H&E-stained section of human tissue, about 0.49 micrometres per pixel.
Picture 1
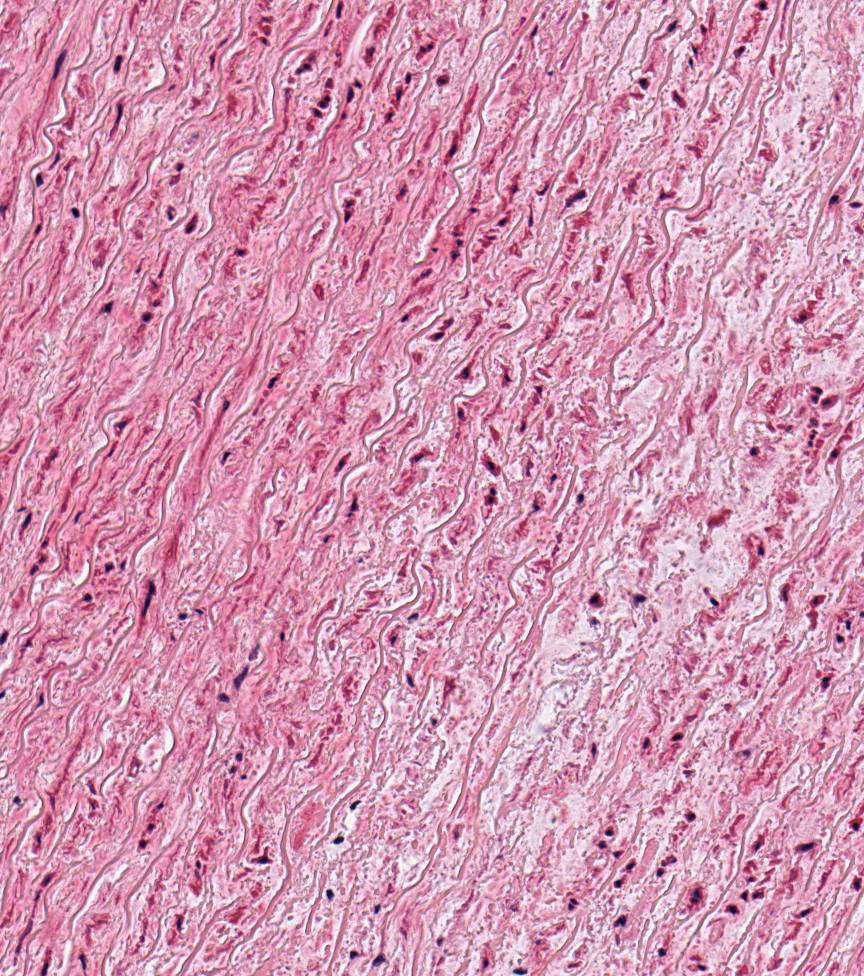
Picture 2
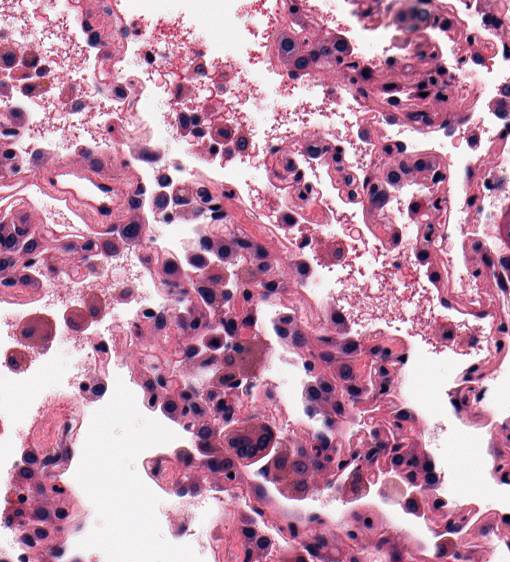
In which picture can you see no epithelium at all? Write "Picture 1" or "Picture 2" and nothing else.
Picture 1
